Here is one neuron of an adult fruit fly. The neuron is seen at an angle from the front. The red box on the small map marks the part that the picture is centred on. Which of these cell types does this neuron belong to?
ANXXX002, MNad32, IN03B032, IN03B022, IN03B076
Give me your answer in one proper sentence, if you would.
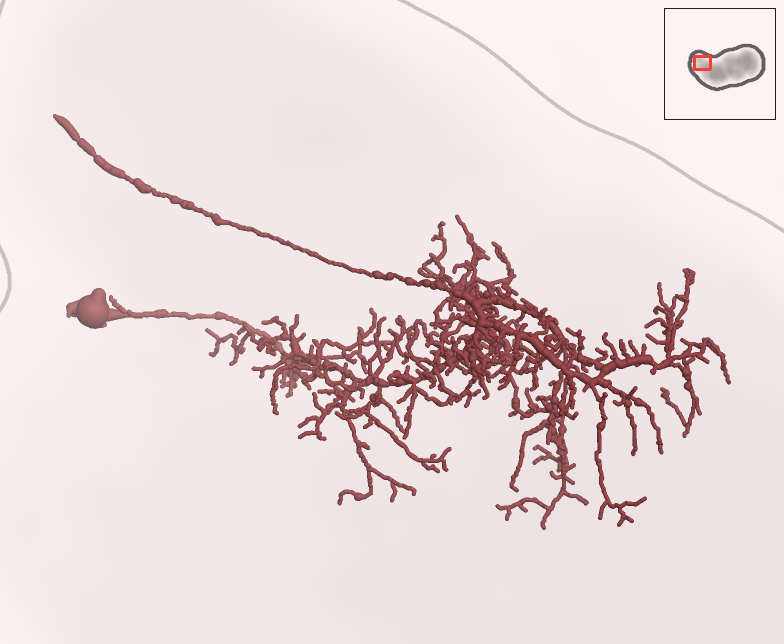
Within the cell type MNad32 sits this neuron.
